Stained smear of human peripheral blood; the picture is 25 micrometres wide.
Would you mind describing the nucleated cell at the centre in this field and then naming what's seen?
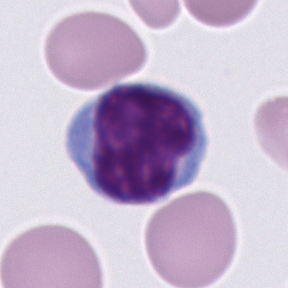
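The cell outline is roughly round and smooth-edged. Its nucleus lies off-centre, displaced toward the right side. The cytoplasm is pale blue and contains no visible granules. The cell is a typical lymphocyte.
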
